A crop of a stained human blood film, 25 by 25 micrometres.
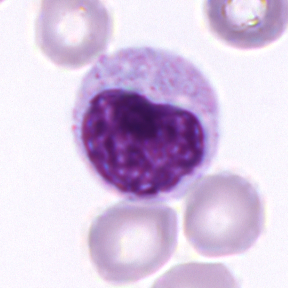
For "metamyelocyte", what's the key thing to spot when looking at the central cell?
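A metamyelocyte is the cell in the middle.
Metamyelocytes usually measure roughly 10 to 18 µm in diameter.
At about 13 micrometres across, this cell falls within that range.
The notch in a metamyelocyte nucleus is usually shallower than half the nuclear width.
The broad, kidney-like nucleus here, about 11 by 9 micrometres, has a shallow notch in its upper edge, which agrees with this. The nucleus lies toward the bottom of the cell and fills about 60% of its area, with the pale pinkish-lilac cytoplasm lying mostly above it. Fine, dust-like reddish granules are scattered through that cytoplasm, and the cell outline is round and smooth, without surface projections.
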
